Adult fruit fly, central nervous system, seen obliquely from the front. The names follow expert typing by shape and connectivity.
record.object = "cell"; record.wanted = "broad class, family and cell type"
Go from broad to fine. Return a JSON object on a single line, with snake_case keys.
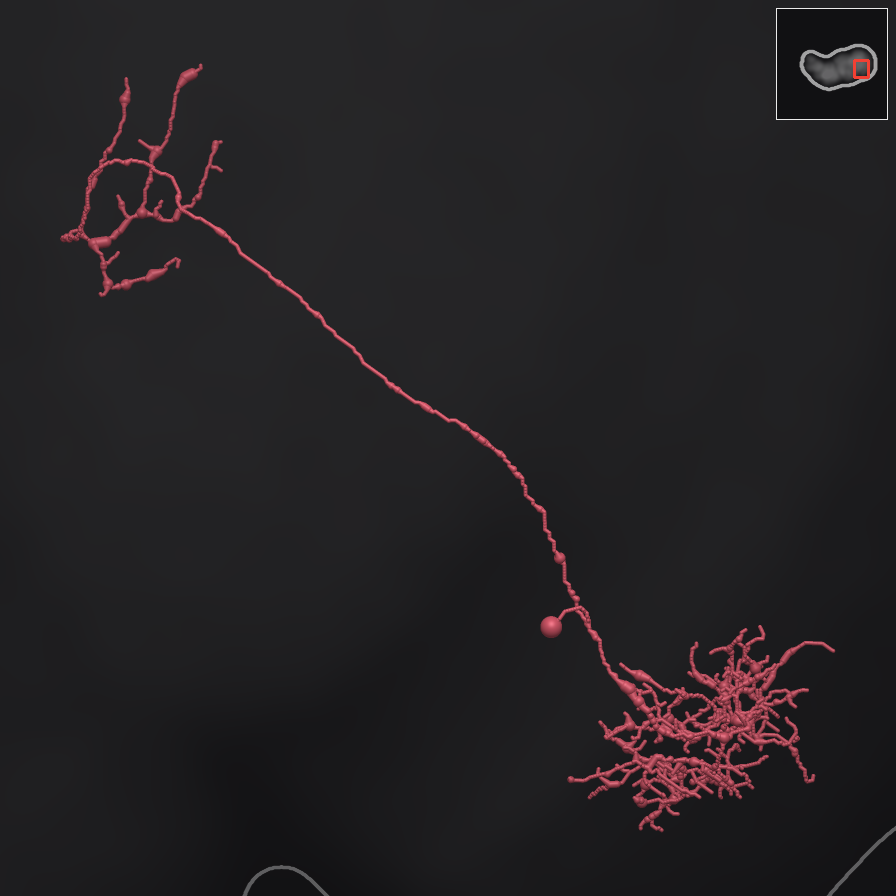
{"broad_class": "optic-lobe intrinsic neuron", "family": "MeLo", "cell_type": "MeLo2"}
